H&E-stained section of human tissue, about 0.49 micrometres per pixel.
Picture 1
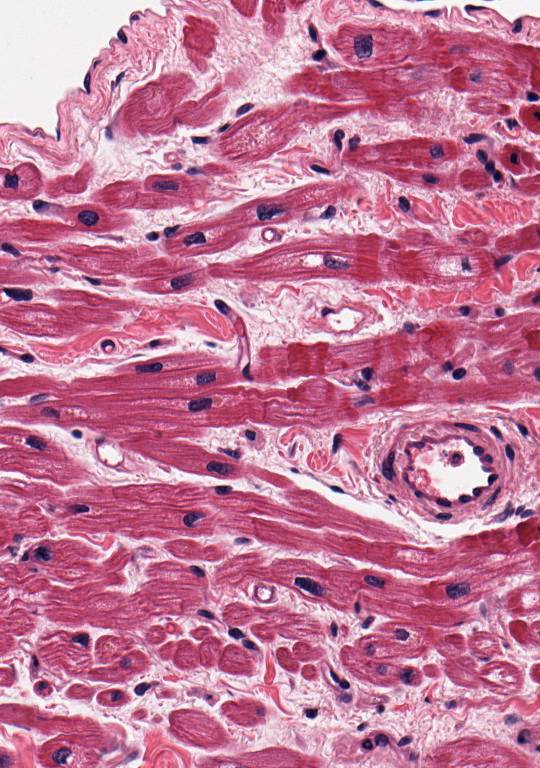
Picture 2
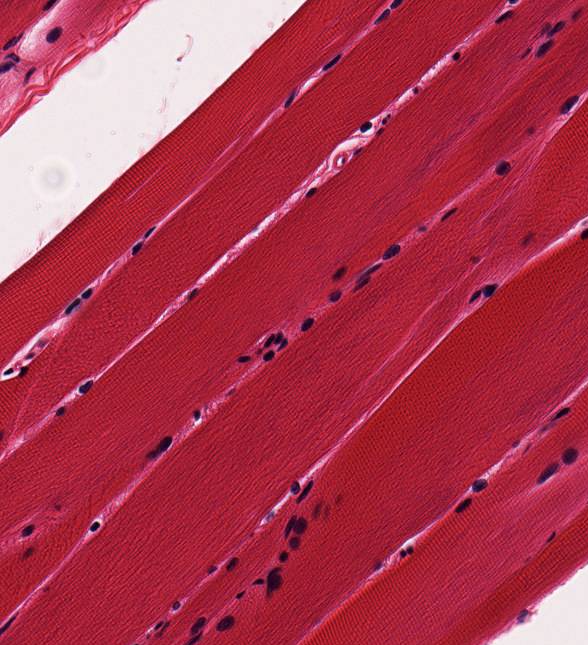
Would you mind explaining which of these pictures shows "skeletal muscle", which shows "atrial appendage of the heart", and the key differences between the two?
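The first picture is atrial appendage of the heart, and the second is skeletal muscle. In the atrial appendage of the heart the oval muscle fibre nuclei lie centrally within the fibres, while in the skeletal muscle the dark elongated nuclei sit at the fibre edges.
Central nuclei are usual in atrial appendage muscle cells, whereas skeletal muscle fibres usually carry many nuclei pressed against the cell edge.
The skeletal muscle fibres run across the field without branching, their deep, evenly red cytoplasm crossed by fine striations at right angles to their length.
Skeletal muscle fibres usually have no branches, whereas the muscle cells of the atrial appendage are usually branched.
In the atrial appendage picture, fibres in the lower part are cut across as rounded pink profiles, a small arteriole with a ring of smooth muscle cells in its wall lies right of the middle, and along the top left edge a thin, wavy surface layer borders empty white space.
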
